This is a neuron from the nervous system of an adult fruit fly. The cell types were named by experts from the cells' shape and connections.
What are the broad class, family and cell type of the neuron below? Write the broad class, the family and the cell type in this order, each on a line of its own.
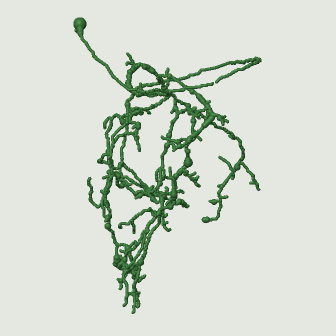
central-brain intrinsic neuron
hemilineage PSp2
CB2093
